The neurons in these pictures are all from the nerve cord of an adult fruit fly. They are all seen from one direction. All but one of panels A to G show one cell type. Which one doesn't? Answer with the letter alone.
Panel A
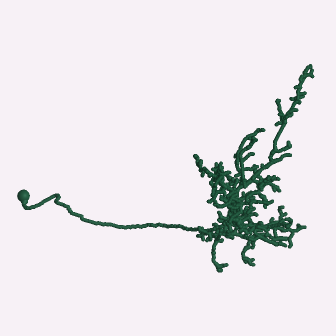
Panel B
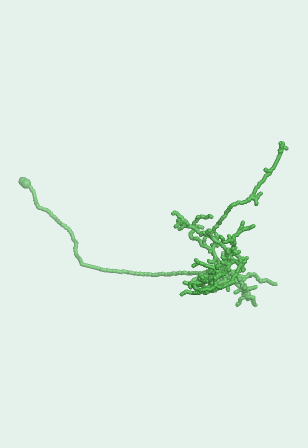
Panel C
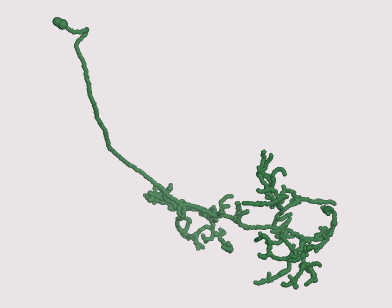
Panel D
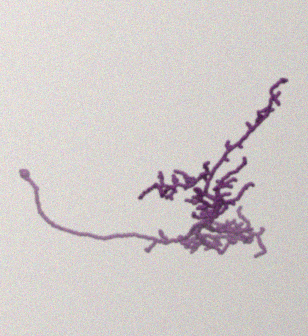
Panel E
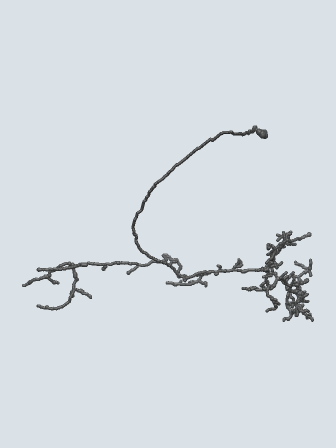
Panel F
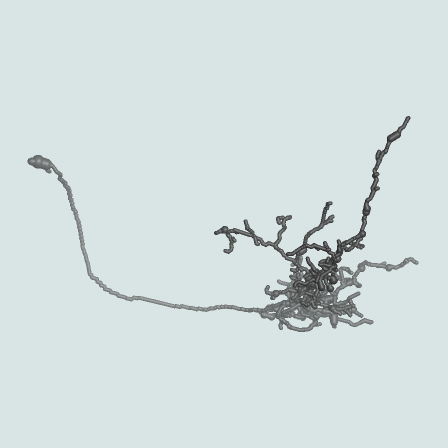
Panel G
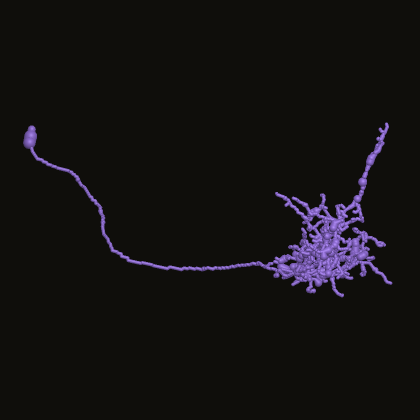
E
